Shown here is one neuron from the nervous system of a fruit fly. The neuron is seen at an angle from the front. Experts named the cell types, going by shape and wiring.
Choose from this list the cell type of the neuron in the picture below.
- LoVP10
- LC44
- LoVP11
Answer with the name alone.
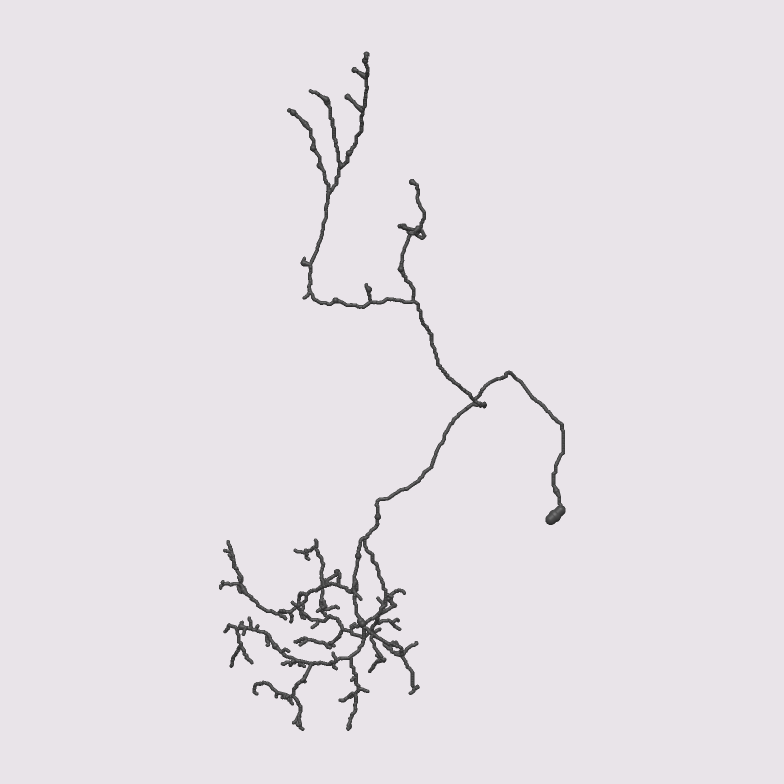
LoVP11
